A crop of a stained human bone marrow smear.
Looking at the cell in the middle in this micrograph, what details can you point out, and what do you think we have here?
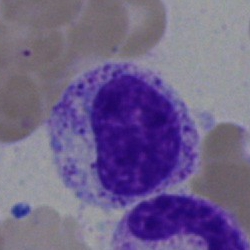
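The nucleus is positioned off-centre, toward the right side of the cell. The cytoplasm is pale greyish-blue and forms a wider band to the left of the nucleus than to the right. Small purple granules are scattered throughout it. The cell is a myelocyte.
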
